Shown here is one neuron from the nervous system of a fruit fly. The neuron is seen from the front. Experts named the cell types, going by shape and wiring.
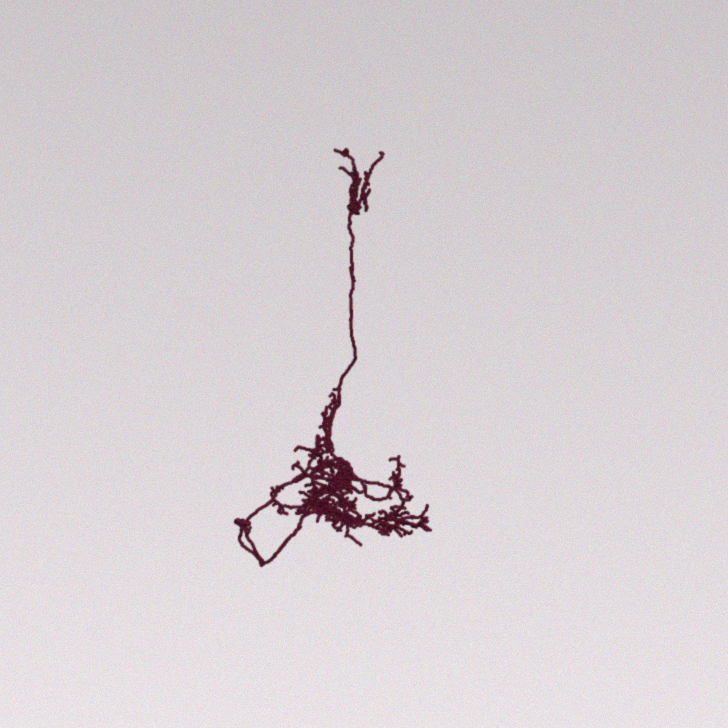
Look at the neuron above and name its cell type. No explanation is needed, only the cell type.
GNG550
